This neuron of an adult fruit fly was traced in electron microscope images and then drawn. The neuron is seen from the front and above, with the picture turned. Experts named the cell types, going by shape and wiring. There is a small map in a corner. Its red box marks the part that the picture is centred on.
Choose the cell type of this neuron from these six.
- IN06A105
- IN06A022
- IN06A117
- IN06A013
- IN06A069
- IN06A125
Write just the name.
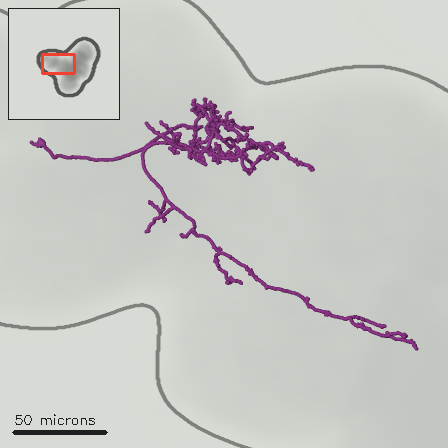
IN06A069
